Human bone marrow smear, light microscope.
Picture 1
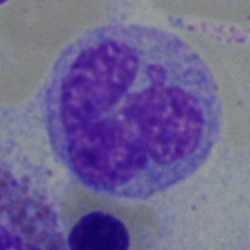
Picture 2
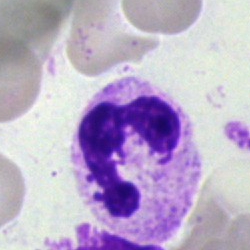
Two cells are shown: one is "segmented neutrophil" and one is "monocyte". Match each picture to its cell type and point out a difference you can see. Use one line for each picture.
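Picture 1: monocyte. The nucleus fills most of the cell.
Picture 2: segmented neutrophil. The cytoplasm is plentiful and pale pinkish-lilac.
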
